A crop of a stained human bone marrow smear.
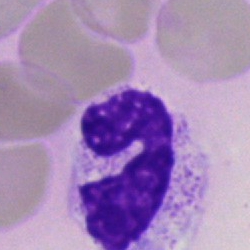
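Band neutrophil. Its nucleus is a thick curved band, bent like a horseshoe around a deep notch that opens towards the left side of the cell. The chromatin is dark purple and coarsely clumped, with small paler patches. Fine violet granules are scattered through the cytoplasm, most visibly on the right side.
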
